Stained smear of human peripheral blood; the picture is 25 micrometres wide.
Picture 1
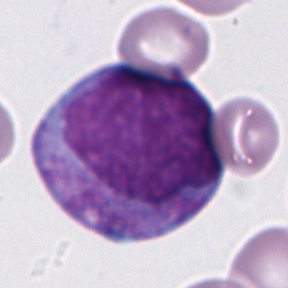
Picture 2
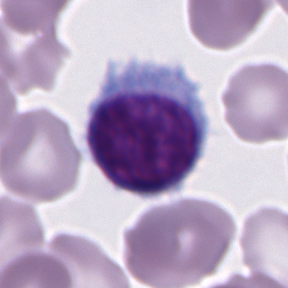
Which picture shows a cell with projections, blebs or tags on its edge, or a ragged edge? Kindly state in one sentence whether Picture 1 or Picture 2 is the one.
It is in Picture 2 that the cell has a rough outline.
